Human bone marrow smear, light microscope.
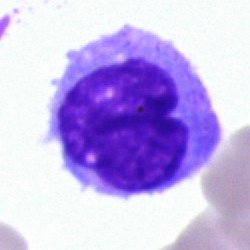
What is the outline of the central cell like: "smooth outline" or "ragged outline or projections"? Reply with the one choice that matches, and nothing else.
Ragged outline or projections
